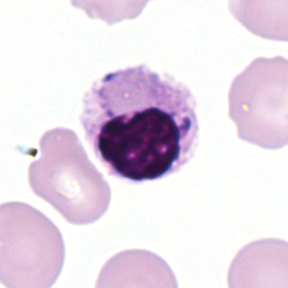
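Normoblast at the centre of a stained smear of human peripheral blood. The cell is roughly round, its margin faintly ragged and frayed. Its nucleus sits eccentrically in the lower part of the cell. The pale pinkish-lilac cytoplasm carries a few scattered dark purple granules.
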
